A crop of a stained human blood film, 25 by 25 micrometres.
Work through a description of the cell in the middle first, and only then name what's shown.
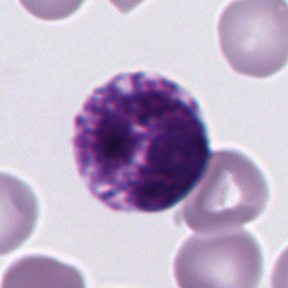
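Looking at the central cell, I see a round outline. It is crowded with coarse dark purple granules, and these lie over the nucleus so that its outline is hidden. I can find no nucleolus. So this is a basophil.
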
